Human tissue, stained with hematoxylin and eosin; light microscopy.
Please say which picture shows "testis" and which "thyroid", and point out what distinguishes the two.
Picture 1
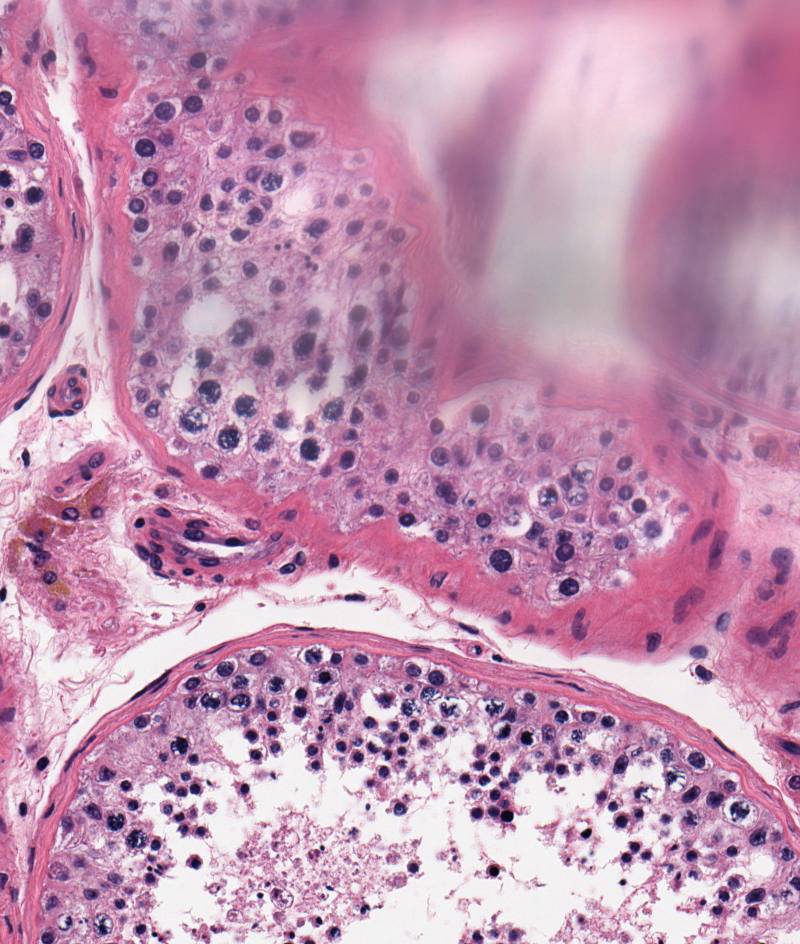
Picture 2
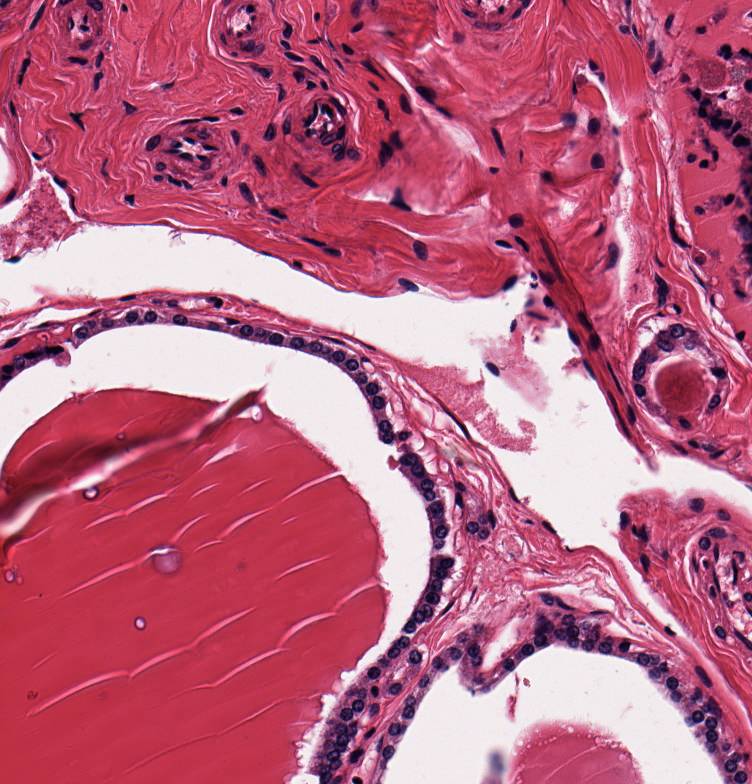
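Assignment first: picture 1 is testis, picture 2 is thyroid. Lining: each testis tubule has several layers of rounded cells; the curved thyroid lumen has a thin layer of low cuboidal cells with round, dark nuclei.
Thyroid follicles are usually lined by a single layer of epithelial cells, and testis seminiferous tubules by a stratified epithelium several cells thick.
Contents: homogeneous pink secretion with fine linear cracks fills the large thyroid lumen at lower left; the upper testis tubule instead shows clear round spaces within its epithelium.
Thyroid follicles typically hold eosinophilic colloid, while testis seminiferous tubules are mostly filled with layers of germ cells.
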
